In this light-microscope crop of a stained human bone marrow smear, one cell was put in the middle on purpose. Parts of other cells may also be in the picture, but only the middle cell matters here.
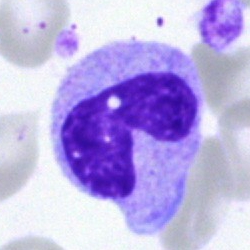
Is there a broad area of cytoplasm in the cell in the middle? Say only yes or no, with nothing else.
Yes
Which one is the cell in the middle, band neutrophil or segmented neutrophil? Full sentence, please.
Here the centrally located cell is a band neutrophil.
